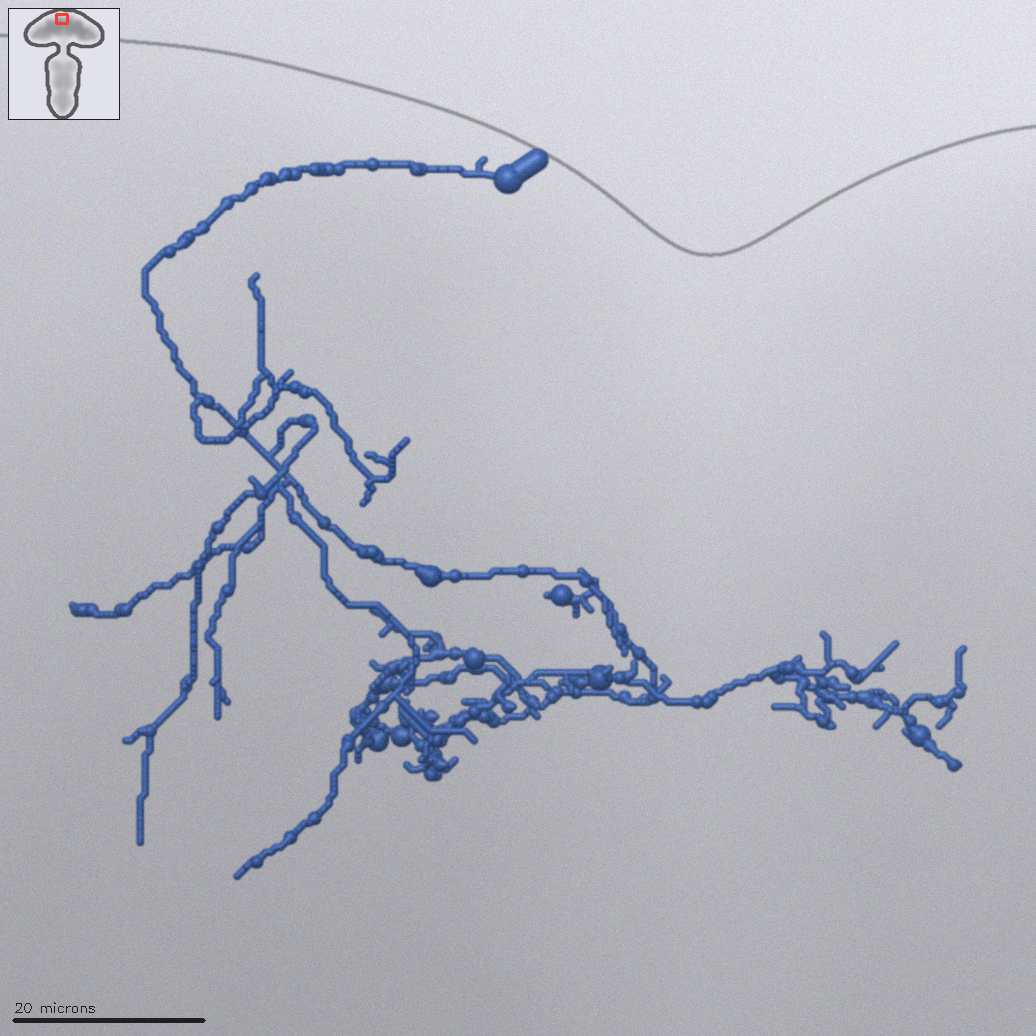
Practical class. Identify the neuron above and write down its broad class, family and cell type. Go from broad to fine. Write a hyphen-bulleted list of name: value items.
- broad class: central-brain intrinsic neuron
- family: class DAN
- cell type: PAM06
